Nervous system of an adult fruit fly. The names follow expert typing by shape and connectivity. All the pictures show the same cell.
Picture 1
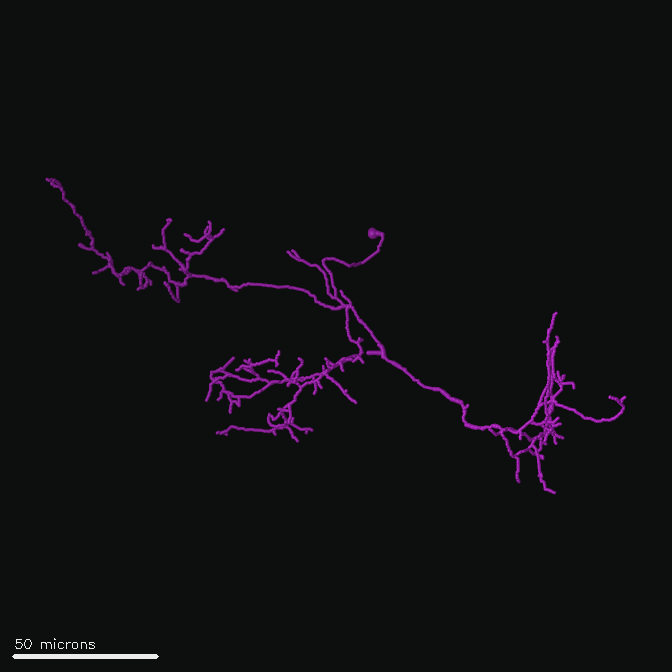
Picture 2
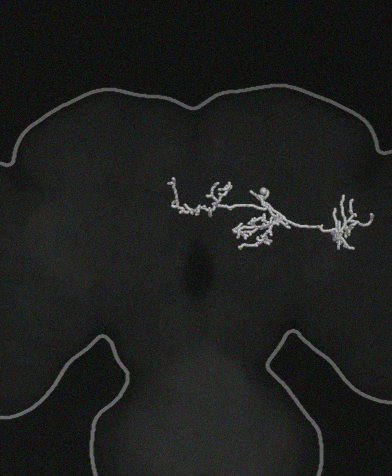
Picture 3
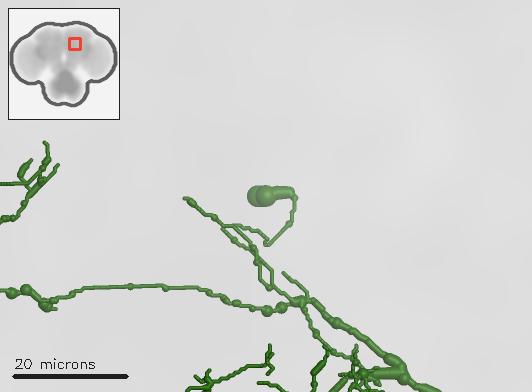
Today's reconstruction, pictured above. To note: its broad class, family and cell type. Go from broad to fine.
visual projection neuron; hemilineage PSp3; LoVP24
